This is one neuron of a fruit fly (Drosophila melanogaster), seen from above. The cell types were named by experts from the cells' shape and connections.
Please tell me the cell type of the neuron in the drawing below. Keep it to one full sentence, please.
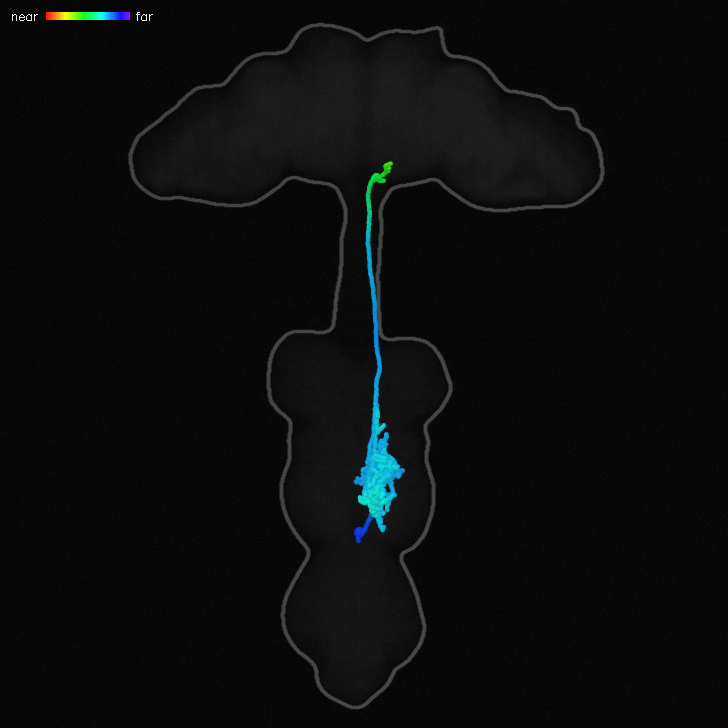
Within the cell type AN03B039 sits this neuron.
